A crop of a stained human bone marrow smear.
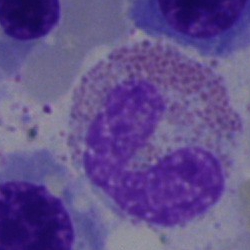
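Eosinophil, the central cell of the smear. First, the outline: roughly round. Second, the nucleus: curved into a C or horseshoe shape, its hollow facing to the right. Third, the nucleolus: none can be seen.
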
